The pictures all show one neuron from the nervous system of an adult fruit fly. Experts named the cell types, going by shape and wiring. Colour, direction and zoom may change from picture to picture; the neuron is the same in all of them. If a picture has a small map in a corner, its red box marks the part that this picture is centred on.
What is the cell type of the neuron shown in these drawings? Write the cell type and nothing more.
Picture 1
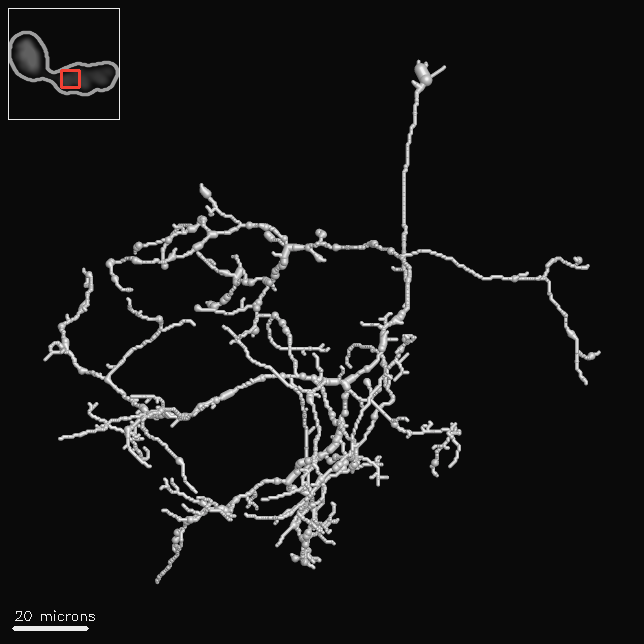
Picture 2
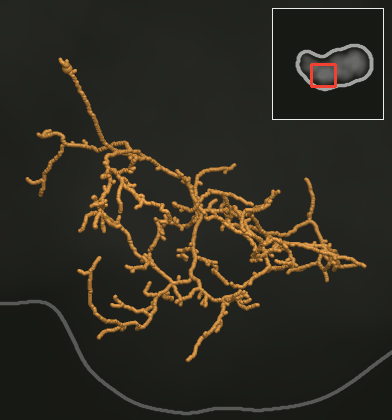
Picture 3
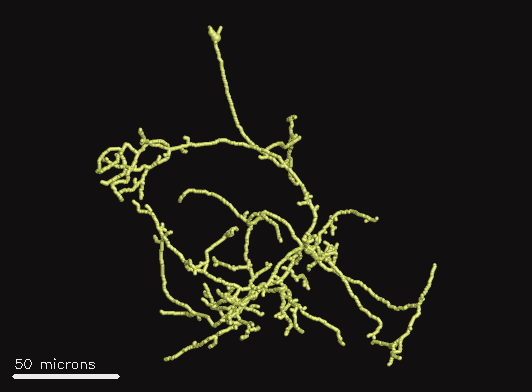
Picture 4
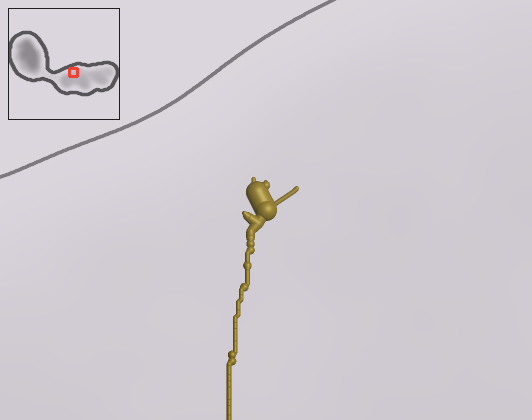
IN11A005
